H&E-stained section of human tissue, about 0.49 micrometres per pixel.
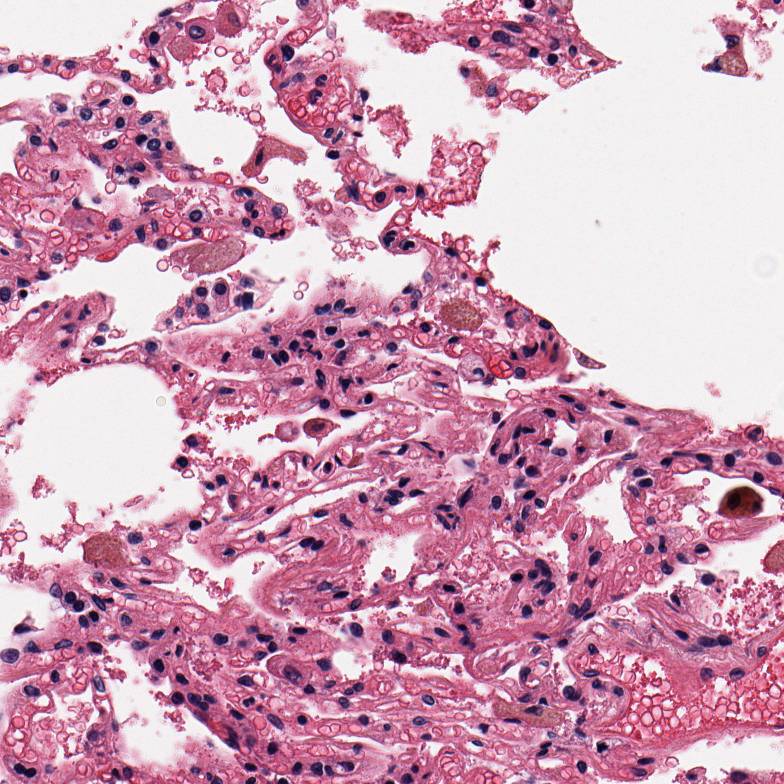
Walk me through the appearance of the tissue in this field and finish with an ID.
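Thin branching septa surround open spaces, with a denser band across the middle and lower field. Macrophages with golden-brown granular cytoplasm lie in spaces and along septa; one at the right edge has very dark brown cytoplasm. Most nuclei are small, darkly stained. This is lung.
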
